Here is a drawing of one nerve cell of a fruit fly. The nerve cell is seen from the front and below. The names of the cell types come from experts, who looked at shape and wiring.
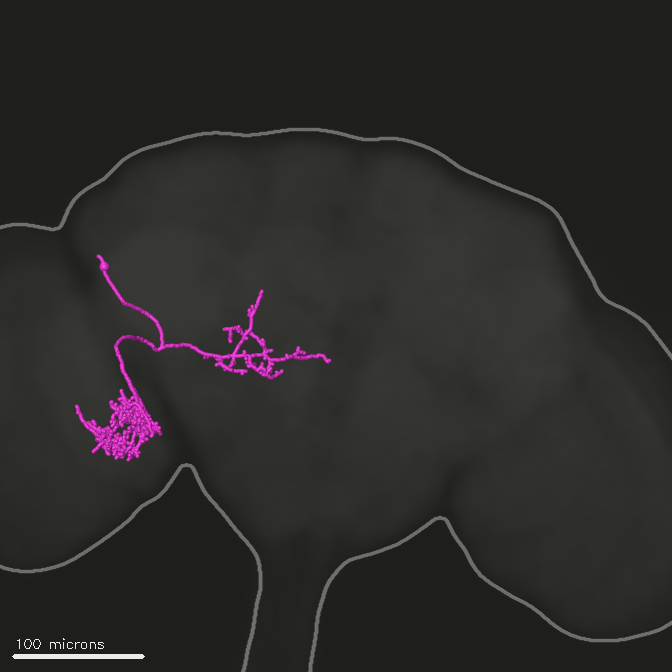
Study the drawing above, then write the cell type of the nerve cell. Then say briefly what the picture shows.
Its cell type is LoVP18. Its broad class is visual projection neuron. It is in the brain and does not reach the nerve cord. The cell body is on the left of the picture. By the scale bar it is about 200 microns wide in this view.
